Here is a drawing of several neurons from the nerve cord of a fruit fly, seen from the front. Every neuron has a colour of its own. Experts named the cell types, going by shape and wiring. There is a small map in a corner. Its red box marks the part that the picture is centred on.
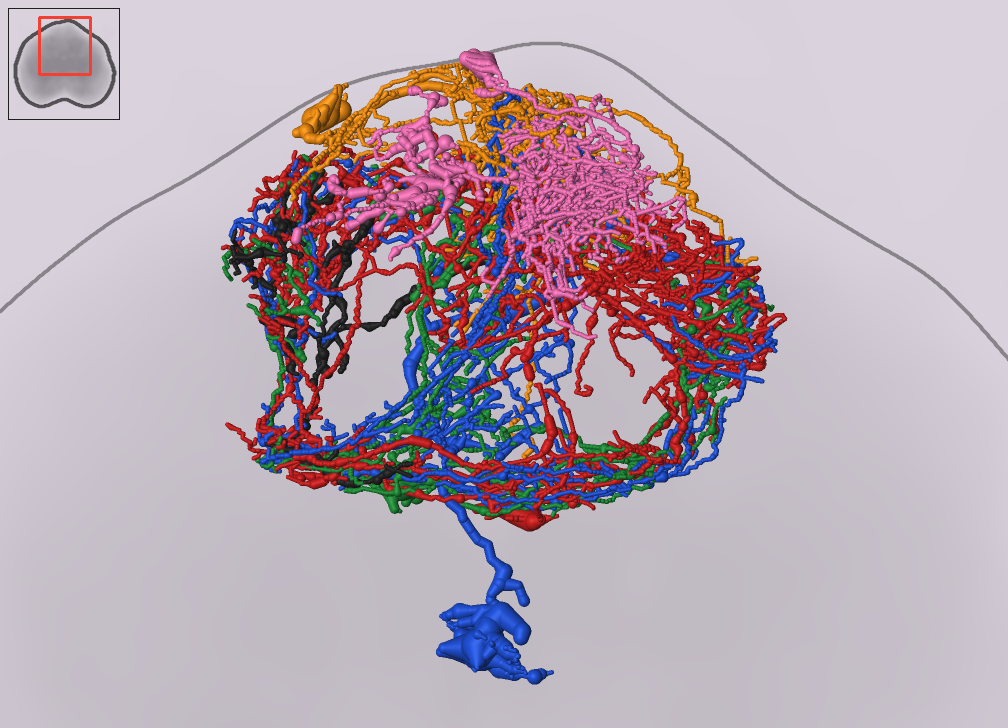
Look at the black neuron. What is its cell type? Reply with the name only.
SNxx17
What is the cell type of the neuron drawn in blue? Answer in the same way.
EN00B012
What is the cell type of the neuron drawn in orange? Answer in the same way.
MNad09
